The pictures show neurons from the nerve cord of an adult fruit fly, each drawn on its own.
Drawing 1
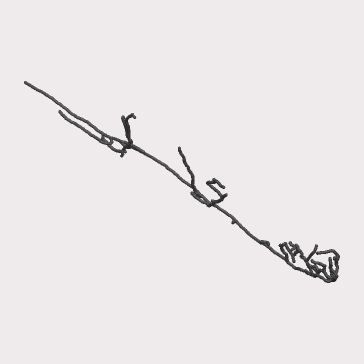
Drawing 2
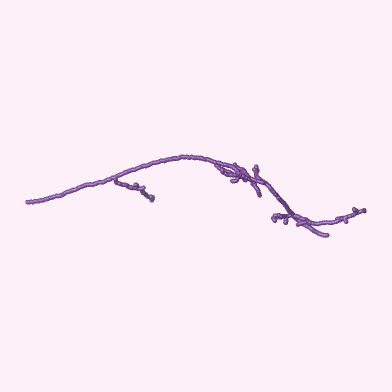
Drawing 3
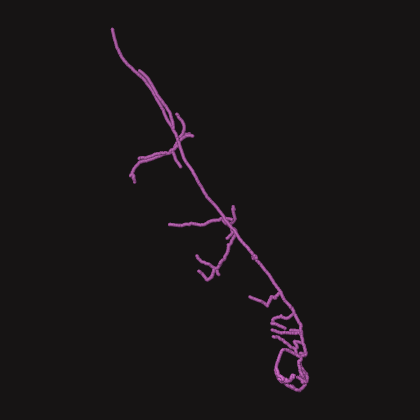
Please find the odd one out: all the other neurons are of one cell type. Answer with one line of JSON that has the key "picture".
{"picture": 2}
